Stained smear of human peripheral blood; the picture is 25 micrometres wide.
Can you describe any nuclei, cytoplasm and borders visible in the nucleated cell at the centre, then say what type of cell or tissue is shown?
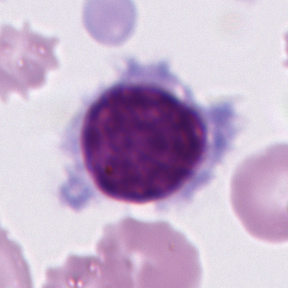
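The nucleus is round in outline and measures about 10 micrometres across. The cytoplasm is pale blue, and no granules are visible in it. To the upper left of the cell lies a red cell with a spiky, crenated edge. The image is slightly out of focus, so fine detail appears soft. This is a hairy cell.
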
